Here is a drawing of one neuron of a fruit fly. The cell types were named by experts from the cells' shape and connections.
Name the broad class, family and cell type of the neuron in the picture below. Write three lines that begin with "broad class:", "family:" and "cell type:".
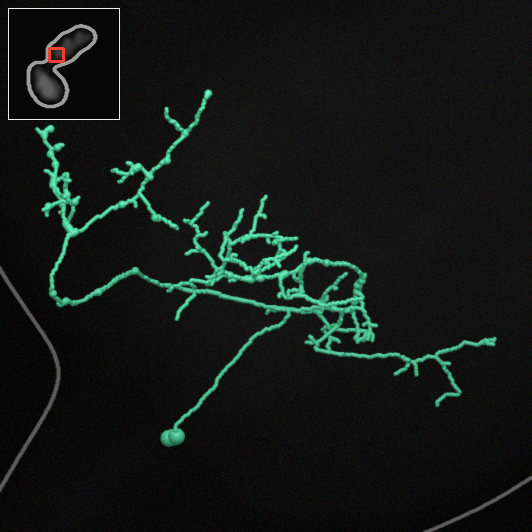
broad class: nerve-cord intrinsic neuron
family: hemilineage 01A
cell type: IN01A081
